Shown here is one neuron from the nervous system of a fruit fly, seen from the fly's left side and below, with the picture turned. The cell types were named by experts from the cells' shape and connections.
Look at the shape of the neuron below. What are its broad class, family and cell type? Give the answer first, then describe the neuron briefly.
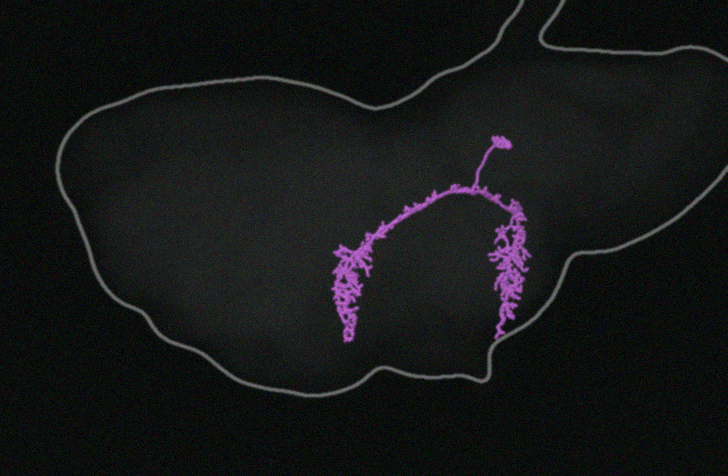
This is a central-brain intrinsic neuron. The family is hemilineage LB0. The cell type is SAD091. As drawn here it is about as wide as it is tall.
